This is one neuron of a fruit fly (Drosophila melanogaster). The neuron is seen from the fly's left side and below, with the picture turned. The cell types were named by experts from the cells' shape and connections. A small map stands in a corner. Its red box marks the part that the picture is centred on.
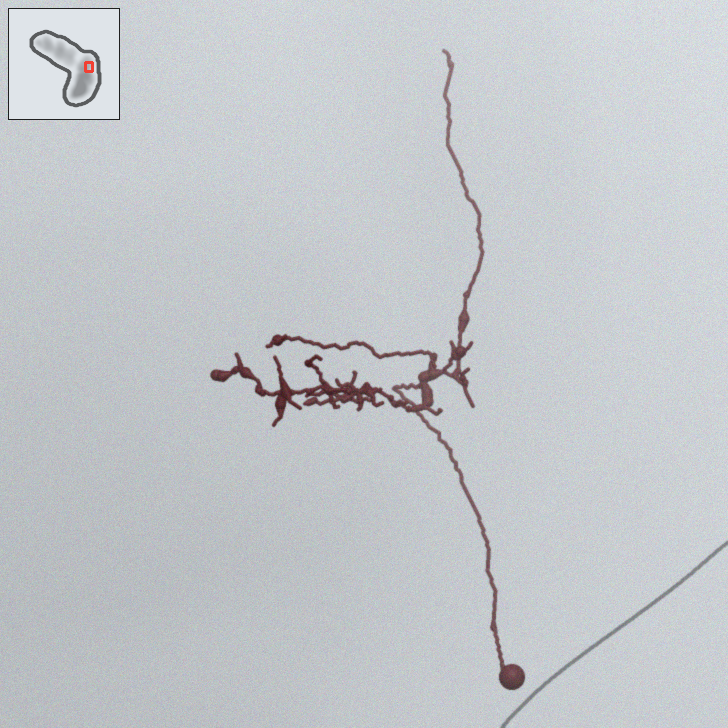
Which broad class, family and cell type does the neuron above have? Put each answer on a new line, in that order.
optic-lobe intrinsic neuron
Mi
Mi15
